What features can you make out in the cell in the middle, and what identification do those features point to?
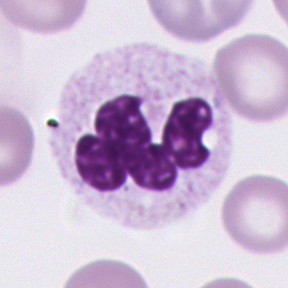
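Within the nucleus, no nucleoli are visible. Abundant cytoplasm of a pale pinkish-lilac shade holds fine lilac granules spread evenly throughout, and contains no vacuoles. What is shown is a segmented neutrophil.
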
